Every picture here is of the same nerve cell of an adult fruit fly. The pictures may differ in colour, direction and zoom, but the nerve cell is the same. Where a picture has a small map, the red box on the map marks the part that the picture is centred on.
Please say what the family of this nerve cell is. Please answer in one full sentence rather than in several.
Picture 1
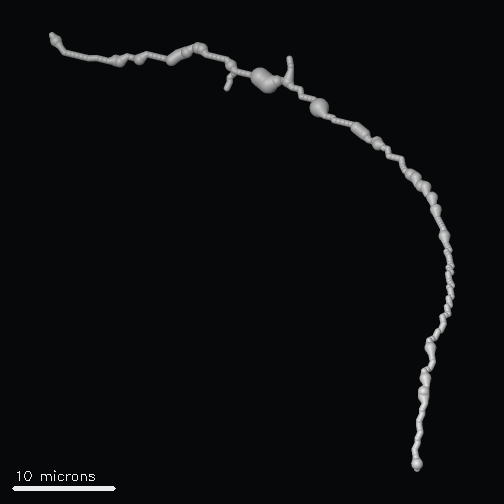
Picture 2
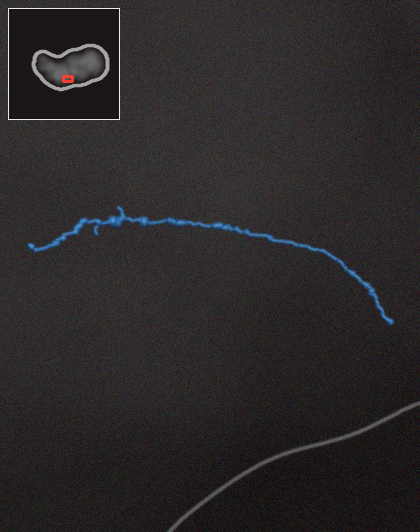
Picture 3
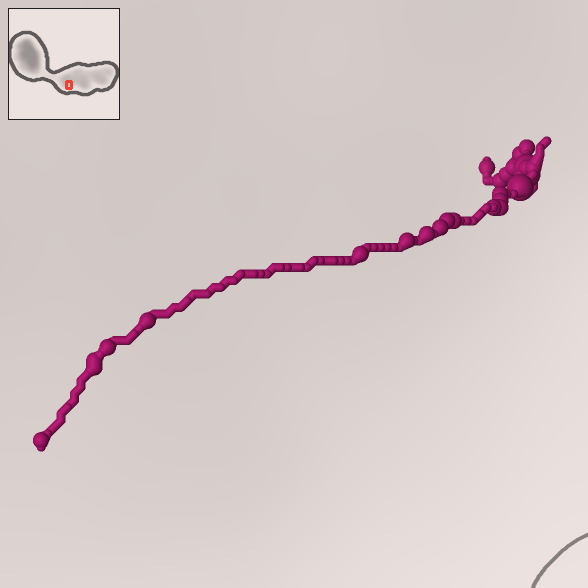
This nerve cell falls within the family class mechanosensory tactile.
